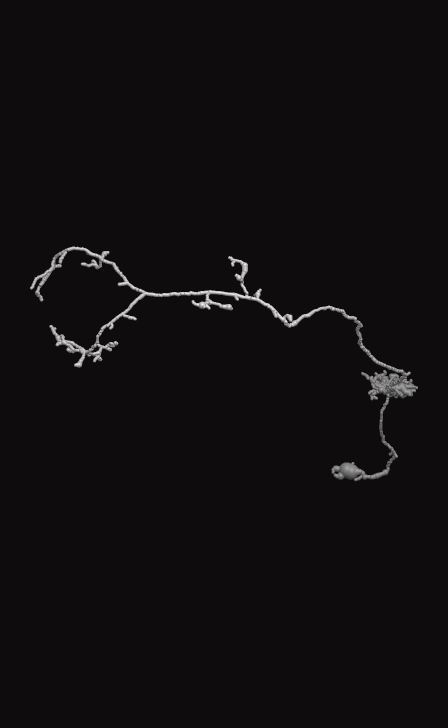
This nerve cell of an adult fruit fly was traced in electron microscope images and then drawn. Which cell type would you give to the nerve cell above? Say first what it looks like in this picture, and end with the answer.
In this view it is wider than it is tall. It is a central-brain intrinsic neuron. Its cell type is VM4_adPN.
